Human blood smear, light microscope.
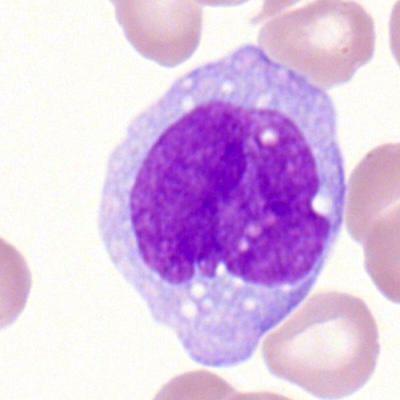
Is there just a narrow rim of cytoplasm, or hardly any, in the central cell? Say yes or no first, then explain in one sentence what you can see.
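No. The cytoplasm is abundant and pale grey-blue.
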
